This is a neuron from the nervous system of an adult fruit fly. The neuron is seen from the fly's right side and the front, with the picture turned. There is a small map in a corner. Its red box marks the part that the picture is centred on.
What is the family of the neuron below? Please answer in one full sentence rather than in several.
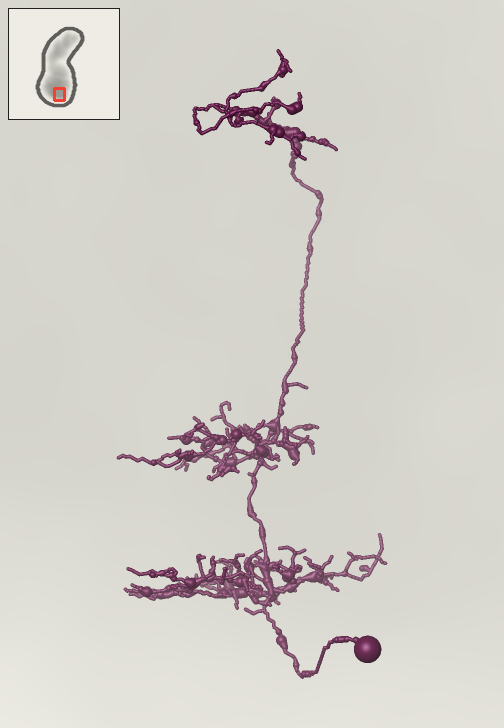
Family Tm is where this neuron is grouped.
